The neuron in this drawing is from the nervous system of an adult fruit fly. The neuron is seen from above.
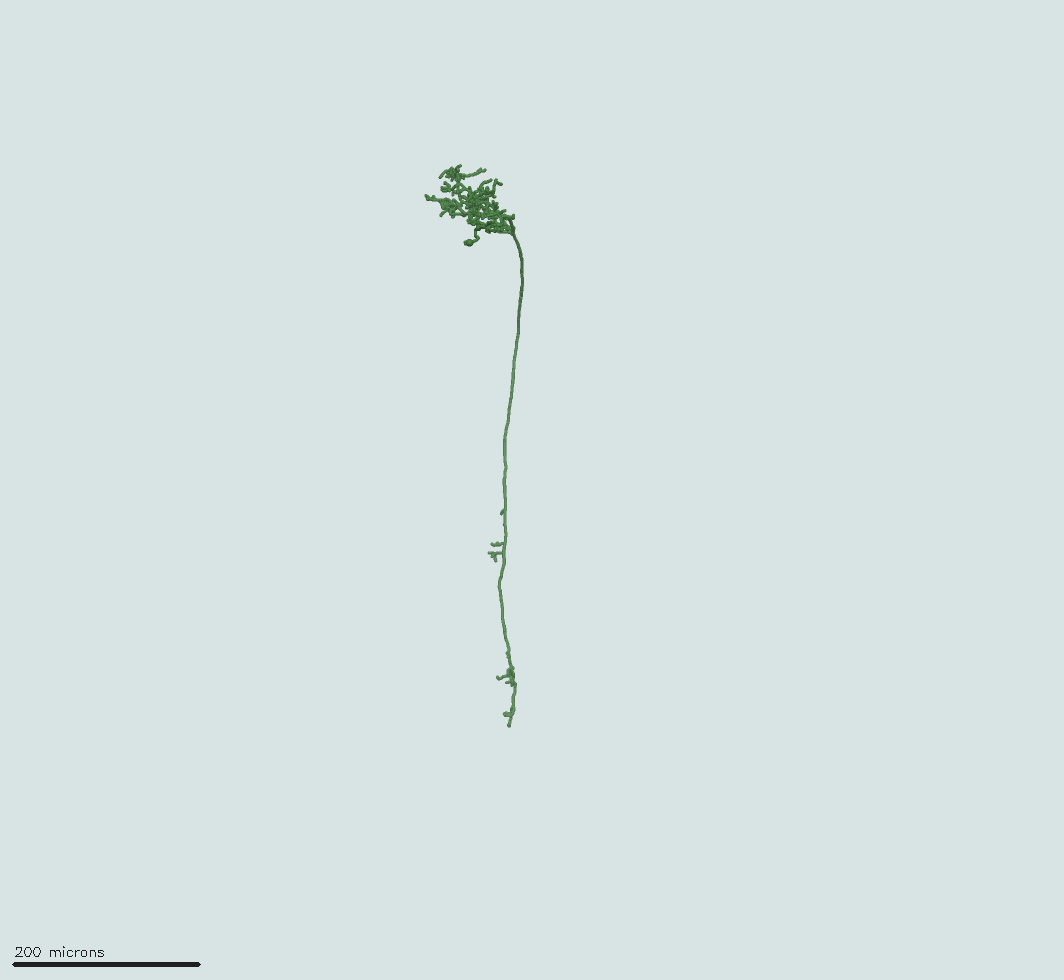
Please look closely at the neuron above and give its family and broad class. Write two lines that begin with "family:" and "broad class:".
family: DNp
broad class: descending neuron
